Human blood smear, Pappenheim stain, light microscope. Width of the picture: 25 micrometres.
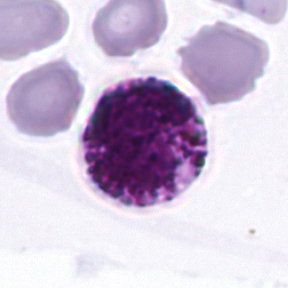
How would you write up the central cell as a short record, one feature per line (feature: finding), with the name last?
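Outline: round, to start with.
Granules: lying over the nucleus as well as the cytoplasm.
Nucleus: its outline hidden beneath the granules.
Lower right: a paler, less granular patch.
Name: basophil.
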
